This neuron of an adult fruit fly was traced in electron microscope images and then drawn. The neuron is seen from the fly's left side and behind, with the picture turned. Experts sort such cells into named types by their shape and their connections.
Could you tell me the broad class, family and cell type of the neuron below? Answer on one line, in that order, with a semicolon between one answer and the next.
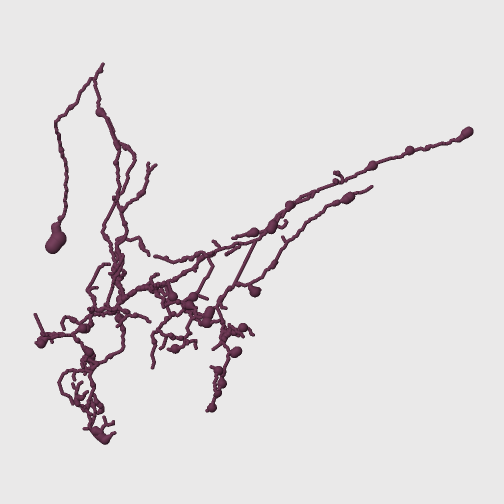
central-brain intrinsic neuron; hemilineage WEDa1; WED057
